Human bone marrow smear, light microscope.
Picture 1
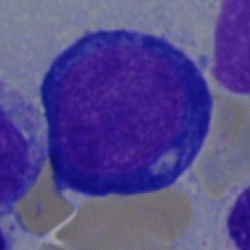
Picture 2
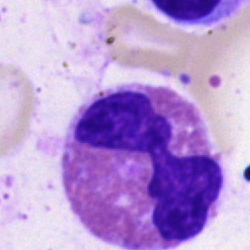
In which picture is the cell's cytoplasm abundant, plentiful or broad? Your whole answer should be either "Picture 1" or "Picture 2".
Picture 2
